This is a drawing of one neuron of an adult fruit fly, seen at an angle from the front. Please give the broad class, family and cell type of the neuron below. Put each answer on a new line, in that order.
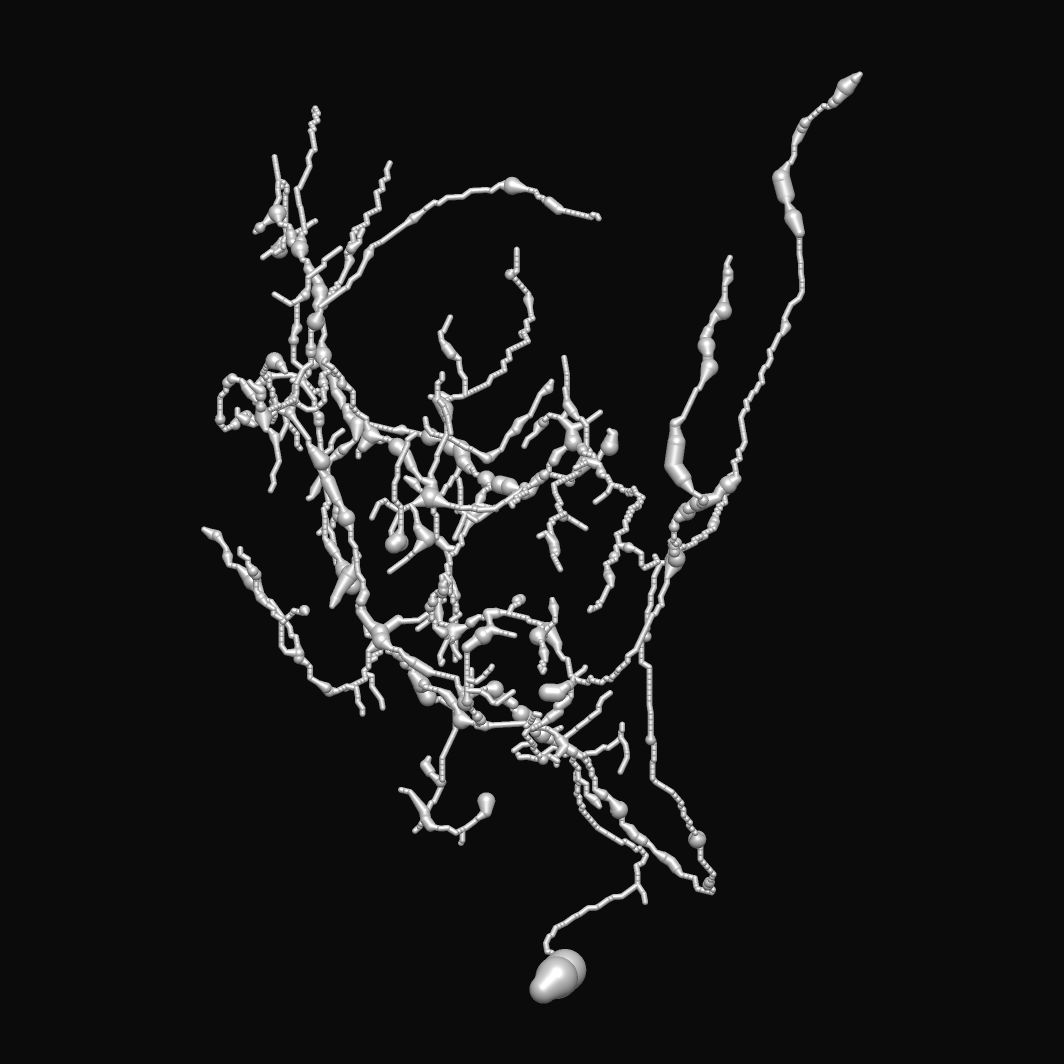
nerve-cord intrinsic neuron
hemilineage 01B
IN01B069_b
